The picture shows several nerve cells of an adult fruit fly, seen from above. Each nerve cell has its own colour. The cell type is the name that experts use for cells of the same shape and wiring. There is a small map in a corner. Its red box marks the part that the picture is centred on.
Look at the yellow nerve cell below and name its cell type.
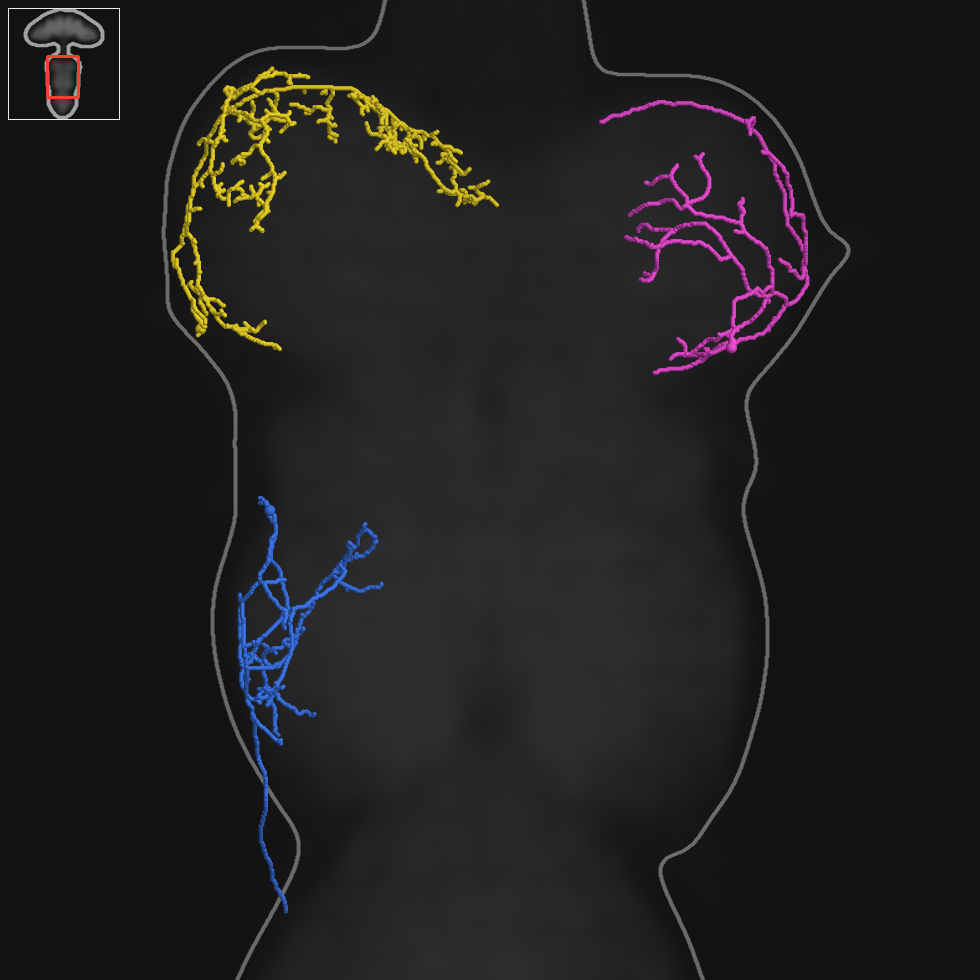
IN19A076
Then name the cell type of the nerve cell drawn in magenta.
IN19A121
